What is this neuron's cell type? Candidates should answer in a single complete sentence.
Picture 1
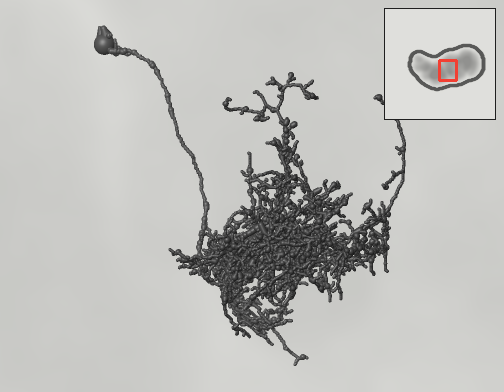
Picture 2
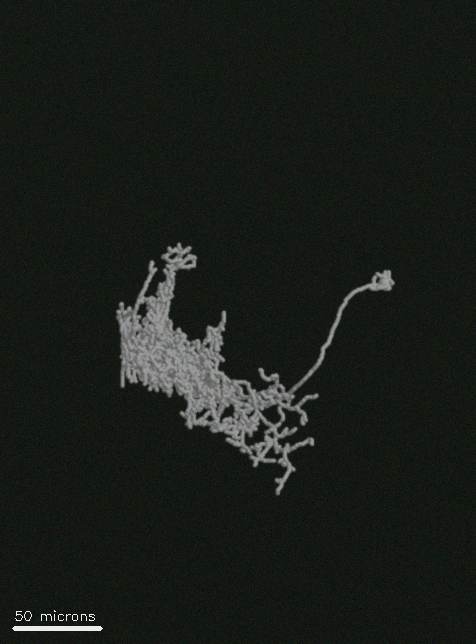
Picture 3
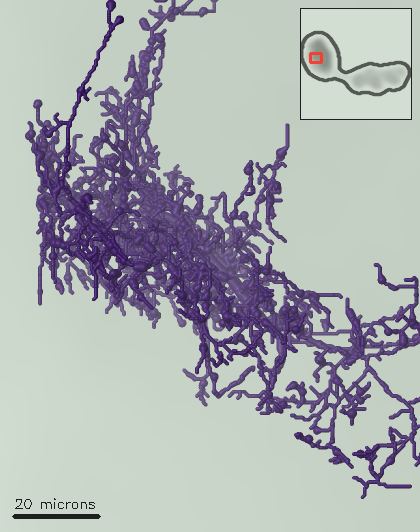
The neuron is categorized under cell type AVLP533.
